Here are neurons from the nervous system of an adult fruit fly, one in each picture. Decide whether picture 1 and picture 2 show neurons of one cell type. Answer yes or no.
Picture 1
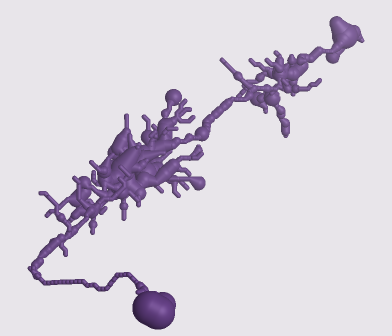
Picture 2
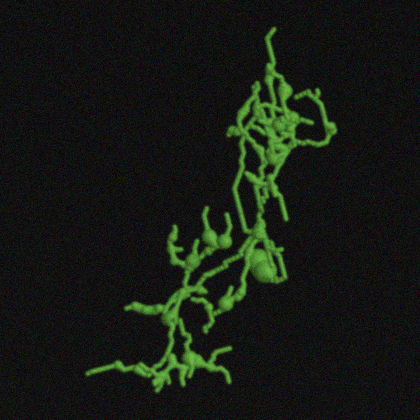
no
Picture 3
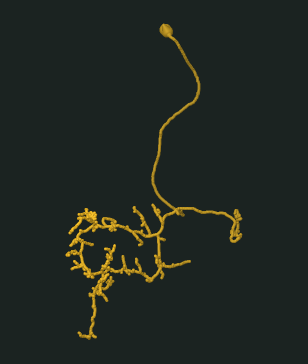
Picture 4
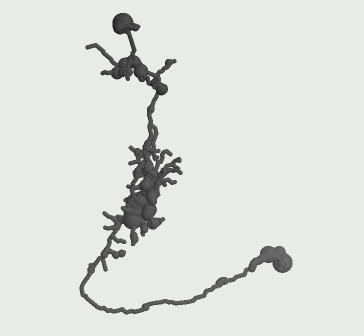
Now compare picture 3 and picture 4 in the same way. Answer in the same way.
no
